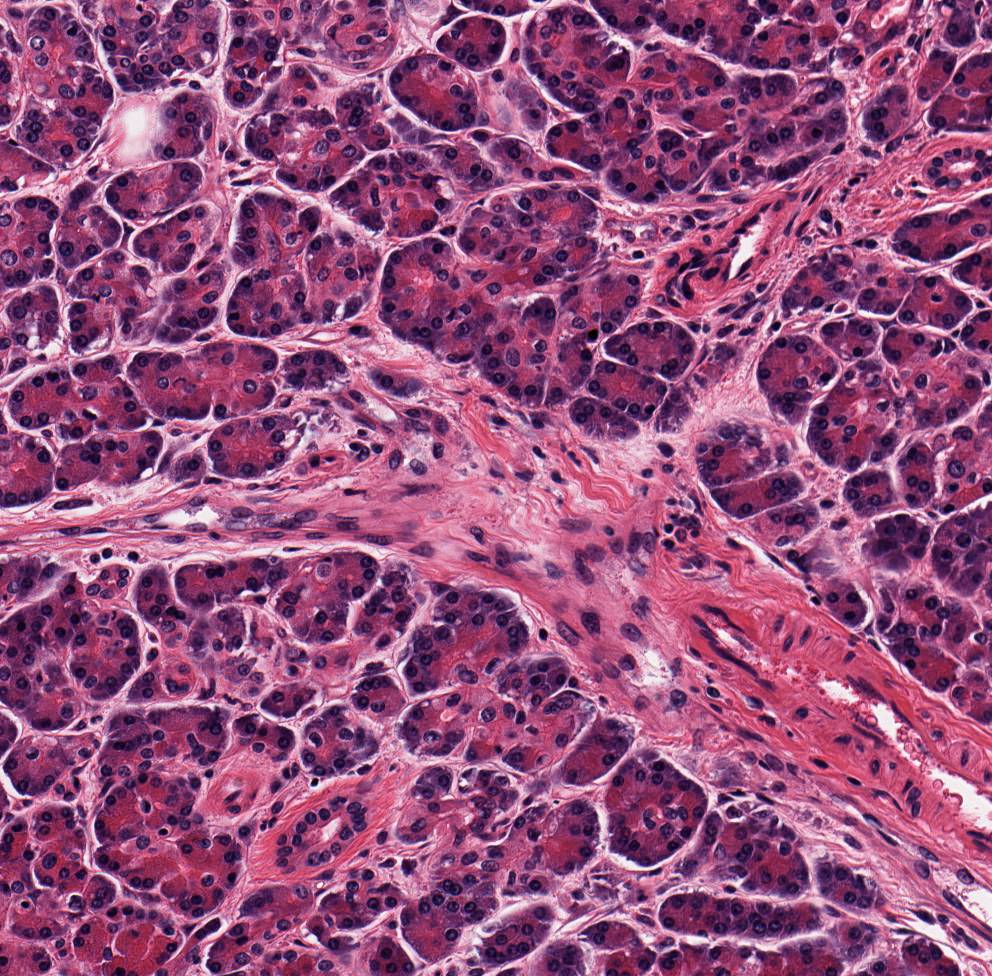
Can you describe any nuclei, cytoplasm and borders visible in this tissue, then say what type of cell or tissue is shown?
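A band of pink fibrous tissue divides densely packed glandular units, running from the left edge through the centre toward the lower right corner. Acinar cytoplasm is abundant and deep reddish-purple, not clear. A small duct, one layer of cuboidal cells around an open lumen, lies among the acini in the lower left-centre. This is pancreas.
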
